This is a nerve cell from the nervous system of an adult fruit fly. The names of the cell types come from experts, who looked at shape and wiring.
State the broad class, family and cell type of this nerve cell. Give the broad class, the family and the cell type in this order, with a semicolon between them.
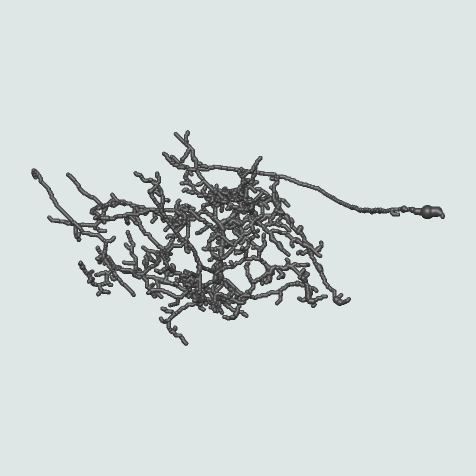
nerve-cord intrinsic neuron; hemilineage 21A; IN21A038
